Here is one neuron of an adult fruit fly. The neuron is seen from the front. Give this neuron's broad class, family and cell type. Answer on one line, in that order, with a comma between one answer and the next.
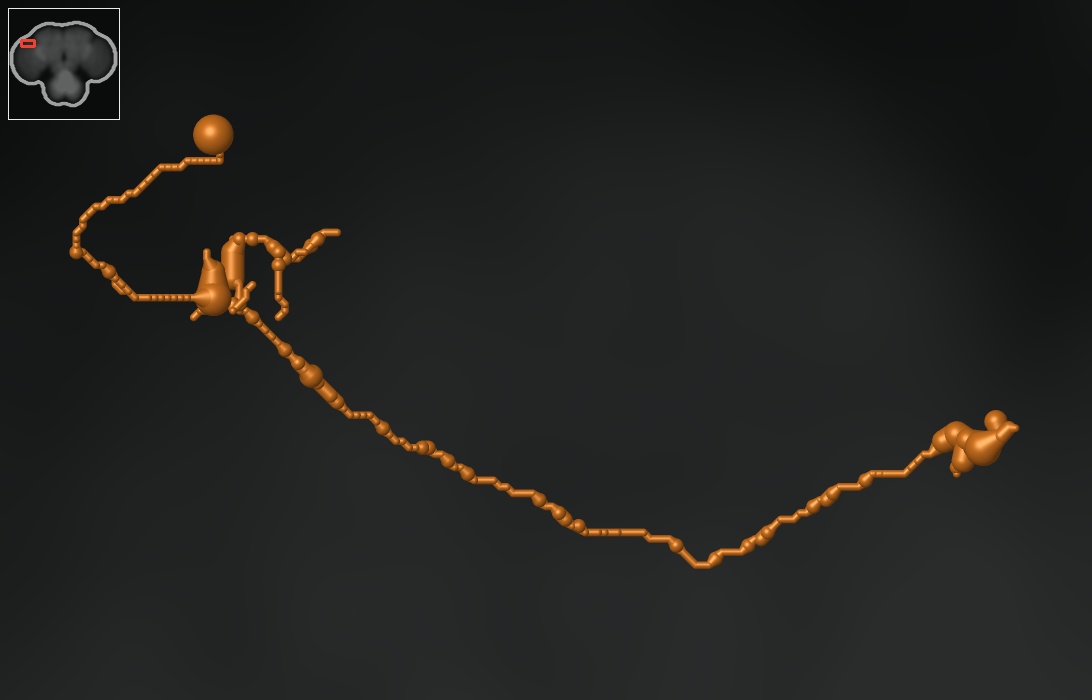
optic-lobe intrinsic neuron, Tm, Tm9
